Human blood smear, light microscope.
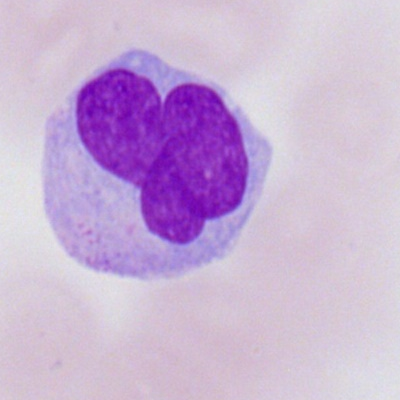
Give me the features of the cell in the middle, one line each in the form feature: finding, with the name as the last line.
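Nucleus: sitting toward the upper right, I think
Cytoplasm band: widest at the lower left, then
Chromatin: finely mottled purple, not coarsely clumped
Cytoplasm: abundant, pale greyish-blue
Granules: sparse, fine, pinkish, scattered in the lower left cytoplasm
Name: monocyte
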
